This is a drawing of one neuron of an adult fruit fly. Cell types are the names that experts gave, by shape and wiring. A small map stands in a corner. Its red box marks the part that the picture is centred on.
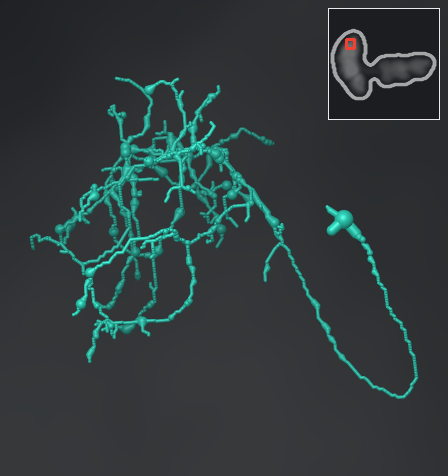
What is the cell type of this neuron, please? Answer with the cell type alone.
CB1219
